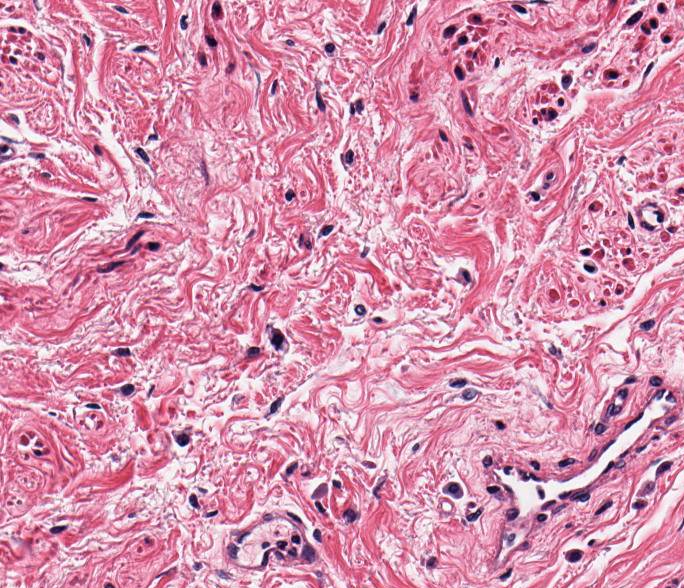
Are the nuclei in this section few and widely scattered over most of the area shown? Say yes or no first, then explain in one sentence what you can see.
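Yes. Spindle and stellate cells with dark, elongated nuclei lie sparsely scattered between the collagen bundles.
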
